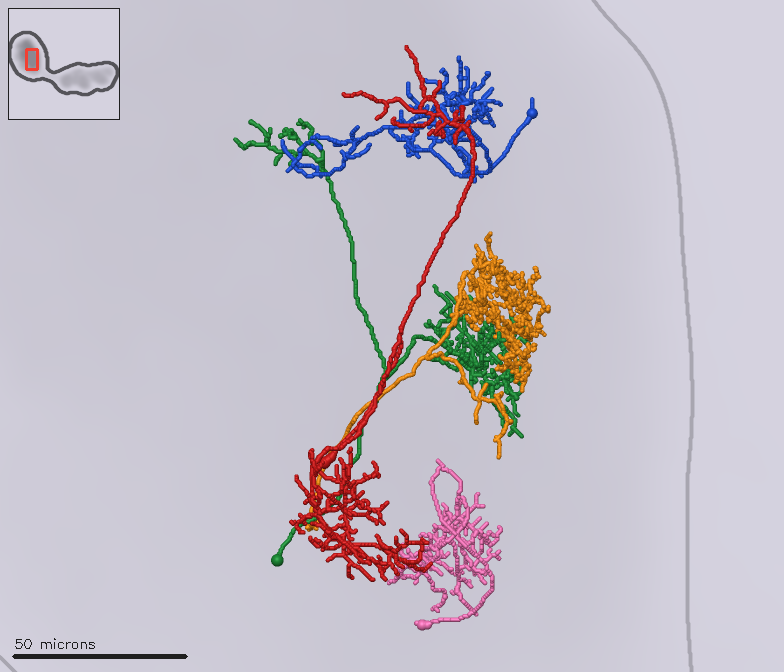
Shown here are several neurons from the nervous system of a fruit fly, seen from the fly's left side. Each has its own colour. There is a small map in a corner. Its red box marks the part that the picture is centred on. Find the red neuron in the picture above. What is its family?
LC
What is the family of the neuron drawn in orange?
Li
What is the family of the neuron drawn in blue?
hemilineage VPNp3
